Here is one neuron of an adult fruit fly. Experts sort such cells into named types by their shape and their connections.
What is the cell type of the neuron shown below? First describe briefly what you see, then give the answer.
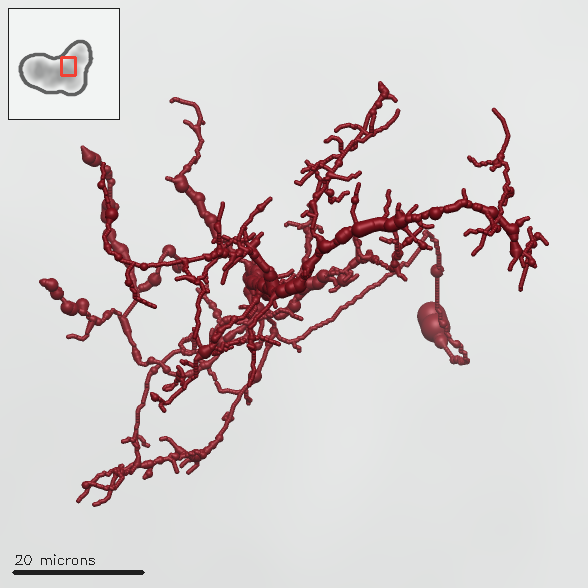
The cell body can be seen on the right of the picture. By the scale bar it is about 80 microns wide in this view. Dozens of branch ends can be seen. It is a nerve-cord intrinsic neuron. The cell type is IN20A.22A036.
